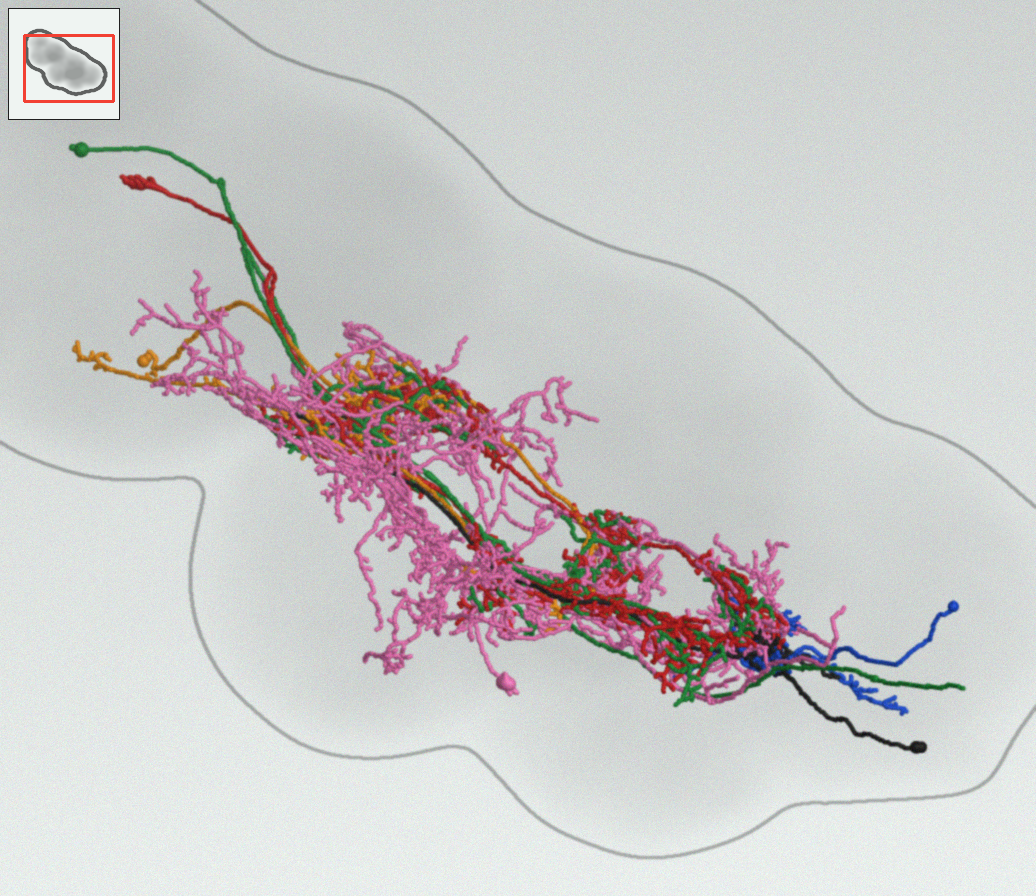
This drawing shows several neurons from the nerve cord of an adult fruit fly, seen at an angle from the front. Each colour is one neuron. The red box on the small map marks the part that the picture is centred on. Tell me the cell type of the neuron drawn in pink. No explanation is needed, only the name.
INXXX056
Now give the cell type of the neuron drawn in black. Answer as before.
IN10B028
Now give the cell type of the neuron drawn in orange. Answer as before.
IN00A026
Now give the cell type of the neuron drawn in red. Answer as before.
IN00A005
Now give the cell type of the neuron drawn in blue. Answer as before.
IN09A091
